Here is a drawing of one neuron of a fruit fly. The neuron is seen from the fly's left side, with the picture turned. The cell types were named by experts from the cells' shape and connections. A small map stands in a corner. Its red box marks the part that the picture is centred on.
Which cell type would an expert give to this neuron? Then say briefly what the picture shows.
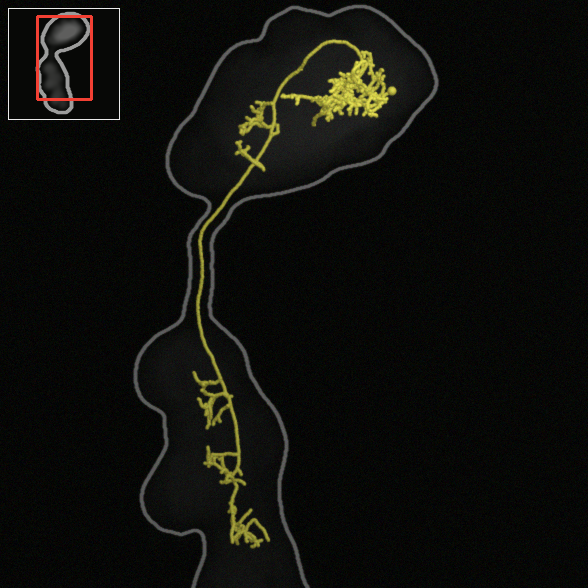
It is of cell type DNpe043. It is a descending neuron. Dozens of branch ends can be seen. As drawn here it is more than twice as tall as it is wide.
